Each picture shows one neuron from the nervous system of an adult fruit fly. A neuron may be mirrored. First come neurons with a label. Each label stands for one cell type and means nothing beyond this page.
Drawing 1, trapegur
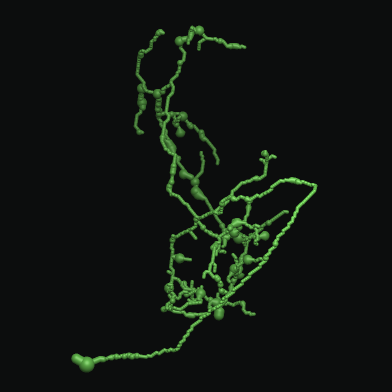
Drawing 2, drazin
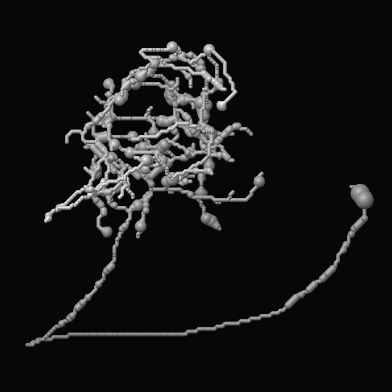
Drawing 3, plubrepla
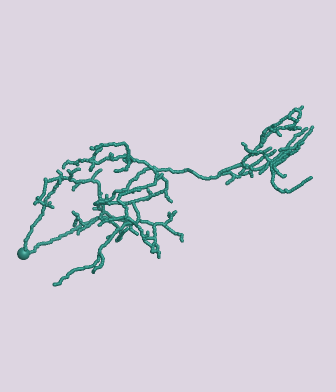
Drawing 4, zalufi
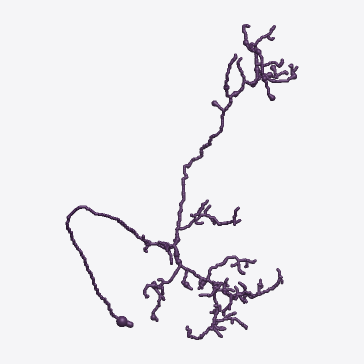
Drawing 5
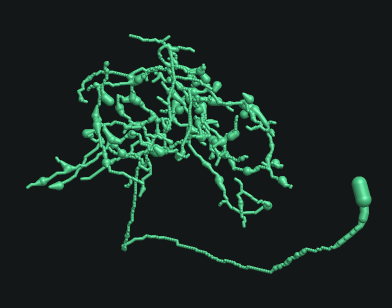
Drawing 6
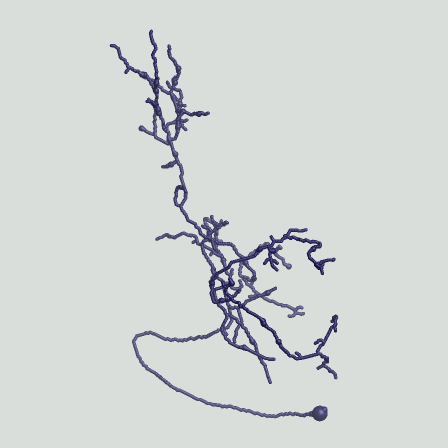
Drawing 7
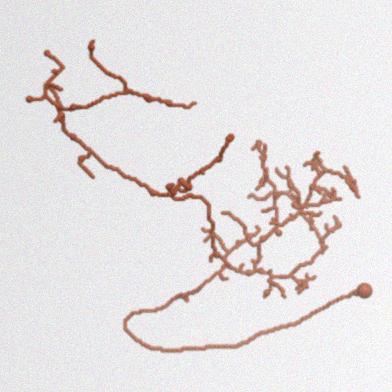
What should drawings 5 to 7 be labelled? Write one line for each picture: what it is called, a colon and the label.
5: drazin
6: plubrepla
7: zalufi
